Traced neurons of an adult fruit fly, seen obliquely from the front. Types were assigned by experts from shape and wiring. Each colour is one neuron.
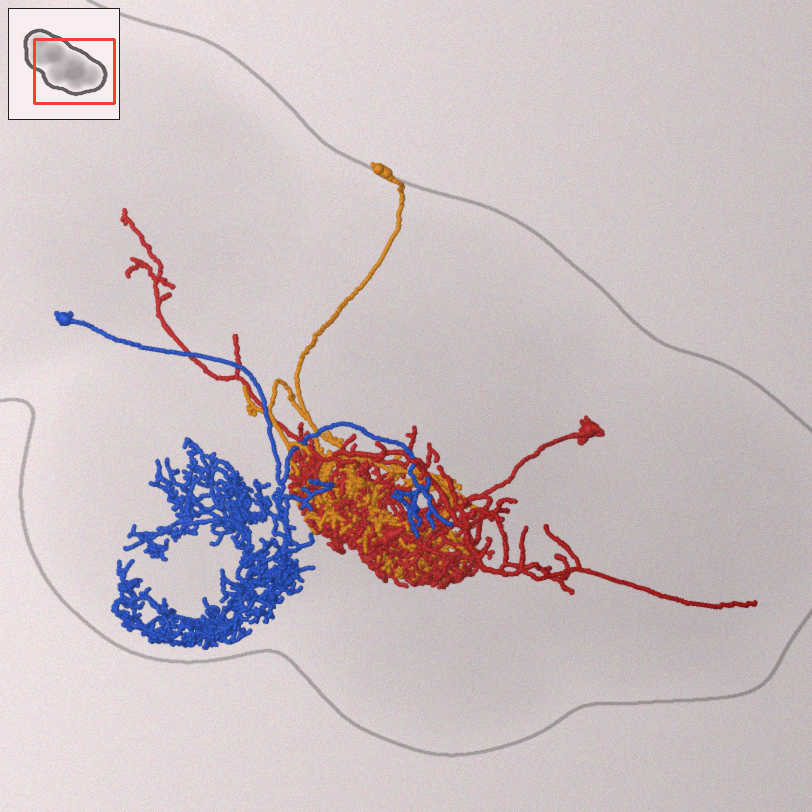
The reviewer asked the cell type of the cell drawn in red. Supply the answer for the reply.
AN17A013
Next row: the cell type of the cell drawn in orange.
IN23B014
